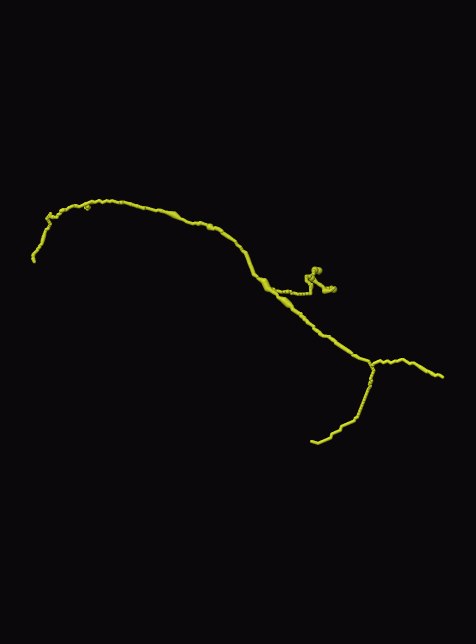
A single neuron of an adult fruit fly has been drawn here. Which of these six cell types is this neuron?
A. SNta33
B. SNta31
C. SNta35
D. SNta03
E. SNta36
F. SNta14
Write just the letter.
C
